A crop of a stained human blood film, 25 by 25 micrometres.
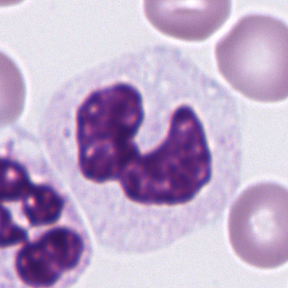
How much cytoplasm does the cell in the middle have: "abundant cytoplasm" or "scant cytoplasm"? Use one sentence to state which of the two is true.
This cell holds plenty of cytoplasm around the nucleus.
